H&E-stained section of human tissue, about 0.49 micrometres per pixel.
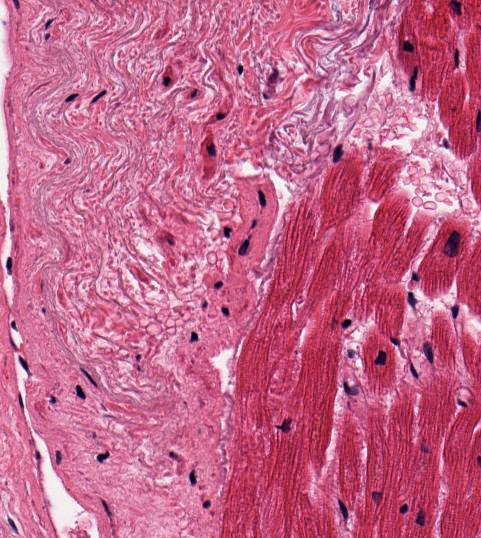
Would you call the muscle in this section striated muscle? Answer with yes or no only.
Yes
